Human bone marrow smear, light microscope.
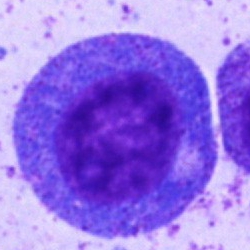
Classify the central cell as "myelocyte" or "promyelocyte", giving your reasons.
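Promyelocyte, not myelocyte. What decides it is the deep blue cytoplasm.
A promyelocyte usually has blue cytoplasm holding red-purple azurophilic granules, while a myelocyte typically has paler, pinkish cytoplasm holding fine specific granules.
Fine purple granules are scattered through the cytoplasm here. A paler cytoplasmic patch lies right of the nucleus. The chromatin forms darker blocks between paler areas.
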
